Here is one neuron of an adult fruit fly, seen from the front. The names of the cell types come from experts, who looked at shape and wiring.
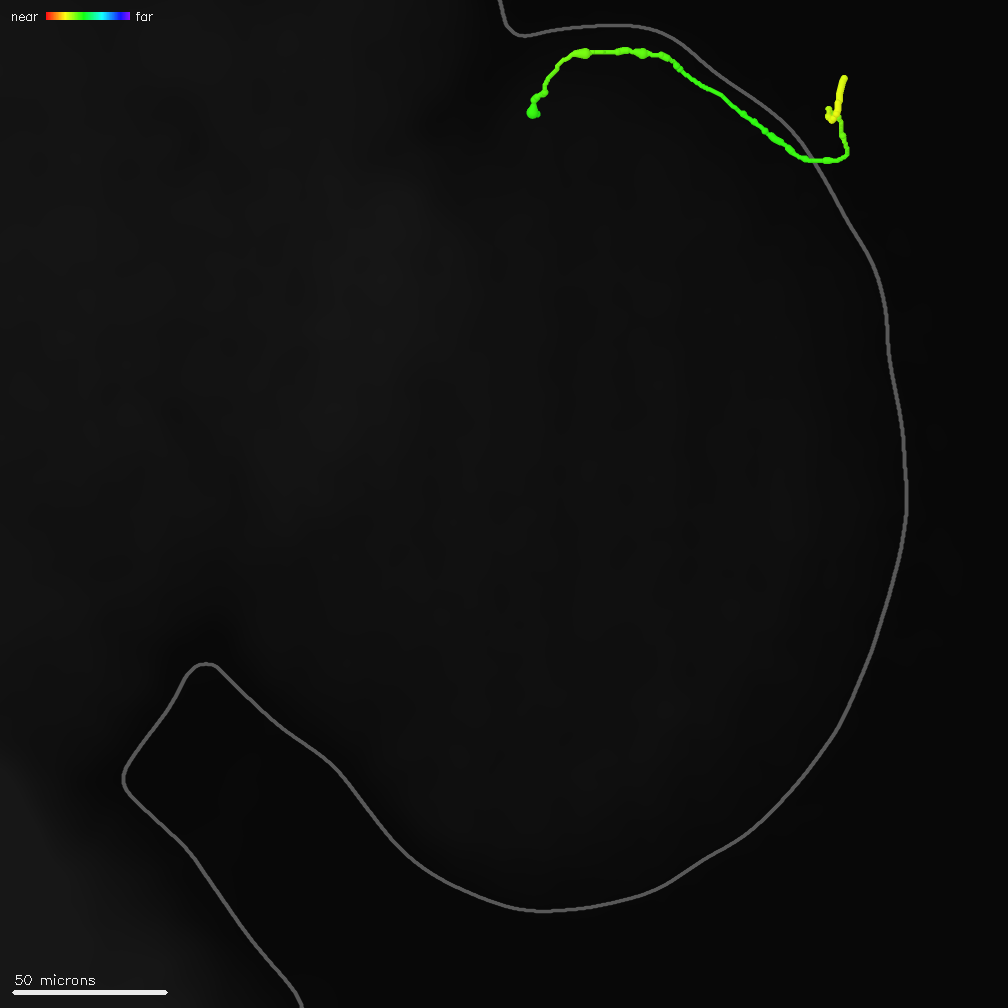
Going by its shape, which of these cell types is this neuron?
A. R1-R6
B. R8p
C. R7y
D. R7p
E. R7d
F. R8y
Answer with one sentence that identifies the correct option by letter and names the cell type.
The cell type named R7d, option E, describes the neuron.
